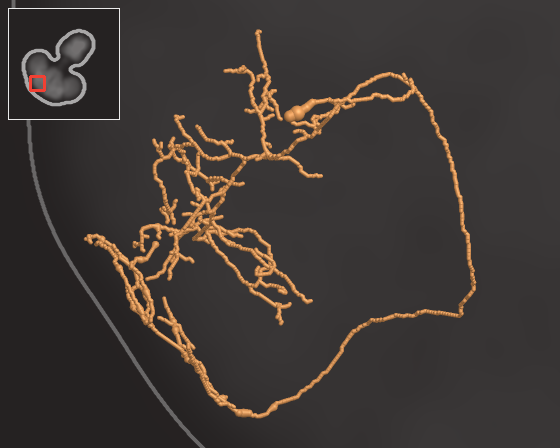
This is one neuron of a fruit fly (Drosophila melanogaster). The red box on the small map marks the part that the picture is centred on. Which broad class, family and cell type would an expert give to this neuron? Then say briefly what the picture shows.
This is a central-brain intrinsic neuron. The family is hemilineage DL1_dorsal. The cell type is SLP369. Its cell body lies at the top of the picture. The picture shows dozens of branch ends.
